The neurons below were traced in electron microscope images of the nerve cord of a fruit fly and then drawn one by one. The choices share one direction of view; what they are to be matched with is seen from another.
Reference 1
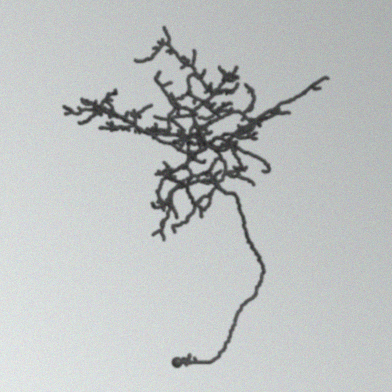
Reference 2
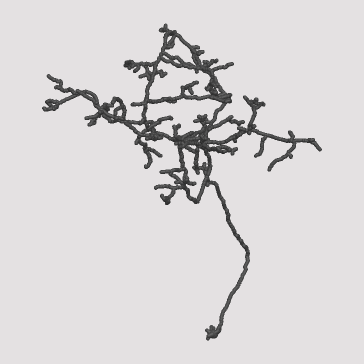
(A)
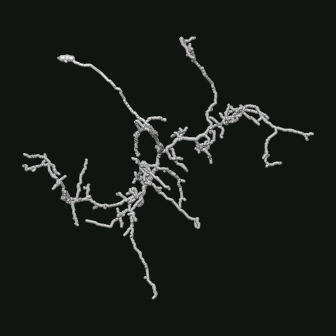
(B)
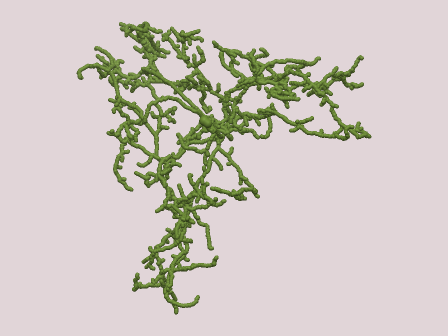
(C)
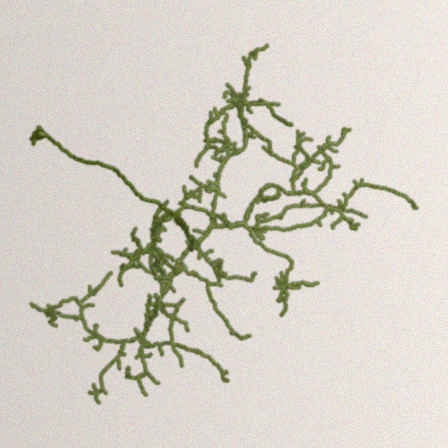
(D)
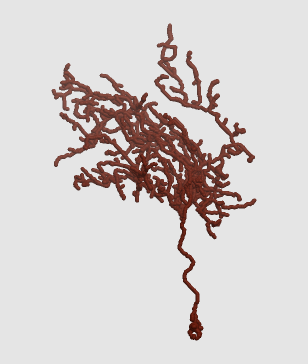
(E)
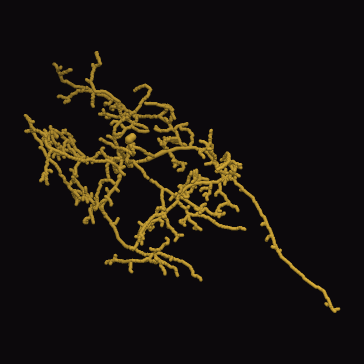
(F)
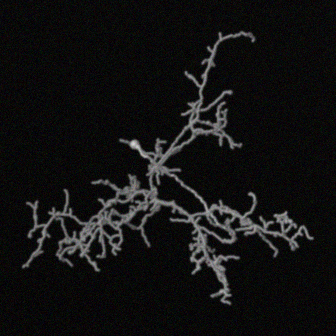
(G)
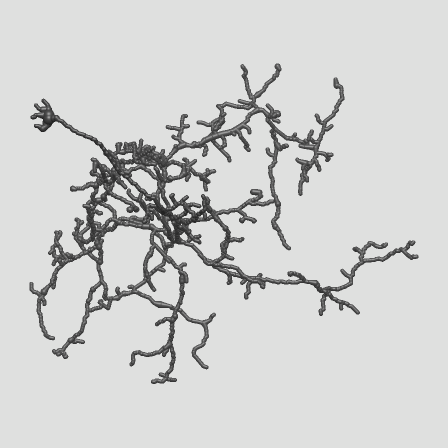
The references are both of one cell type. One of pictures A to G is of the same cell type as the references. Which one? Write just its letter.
G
